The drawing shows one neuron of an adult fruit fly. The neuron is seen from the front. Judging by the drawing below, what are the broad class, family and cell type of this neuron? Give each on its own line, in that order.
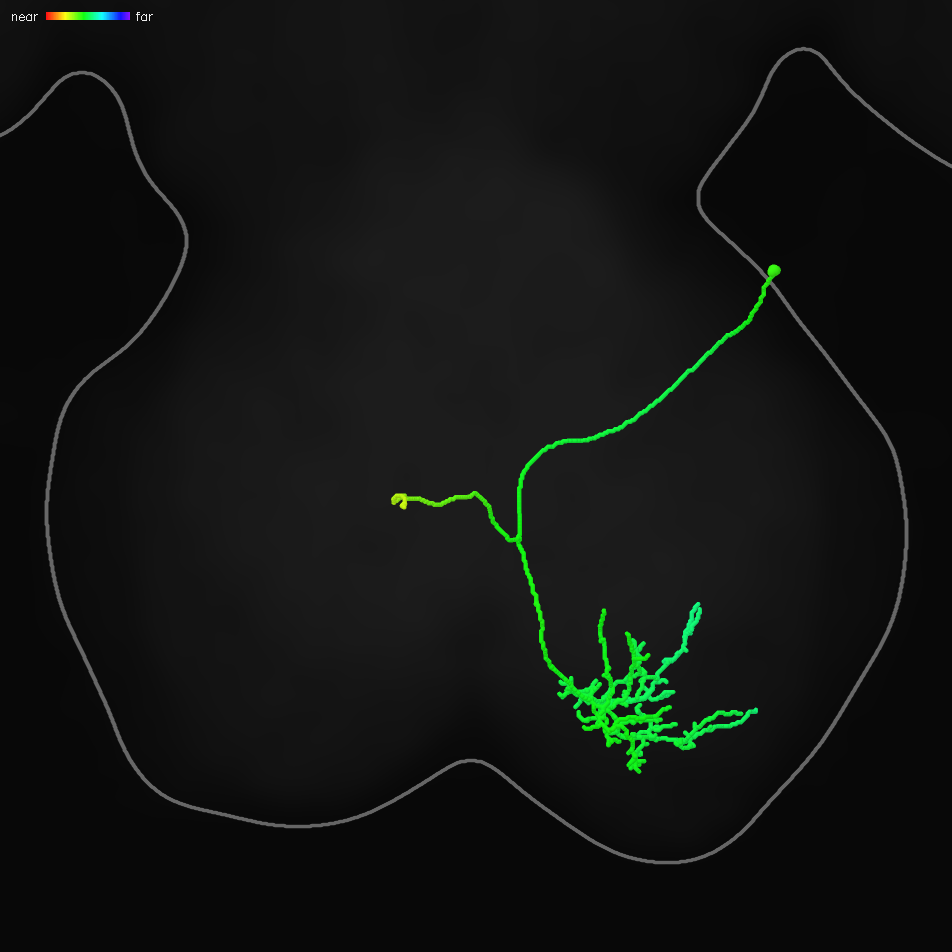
nerve-cord intrinsic neuron
hemilineage 23B
IN23B087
